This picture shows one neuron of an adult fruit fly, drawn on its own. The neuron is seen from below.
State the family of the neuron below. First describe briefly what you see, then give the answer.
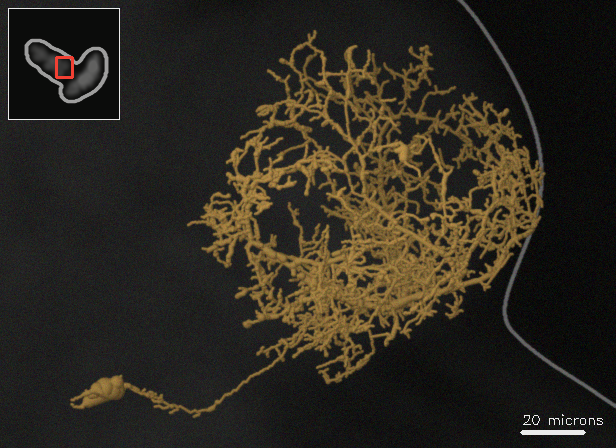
Its cell body lies at the lower left of the picture. From left to right in the picture it spans about 150 microns. More than a hundred branch ends can be seen. Its broad class is nerve-cord intrinsic neuron. Its family is hemilineage 13B.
